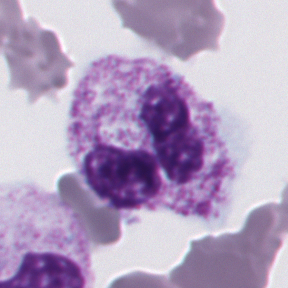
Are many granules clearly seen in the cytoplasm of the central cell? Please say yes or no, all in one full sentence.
Yes, there are many visible granules in its cytoplasm.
